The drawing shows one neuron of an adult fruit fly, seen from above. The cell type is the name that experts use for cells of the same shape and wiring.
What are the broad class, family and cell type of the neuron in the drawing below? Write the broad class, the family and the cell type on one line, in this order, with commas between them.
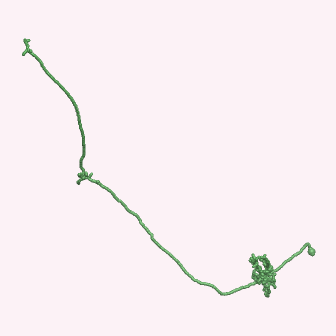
visual projection neuron, MeTu, MeTu4a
